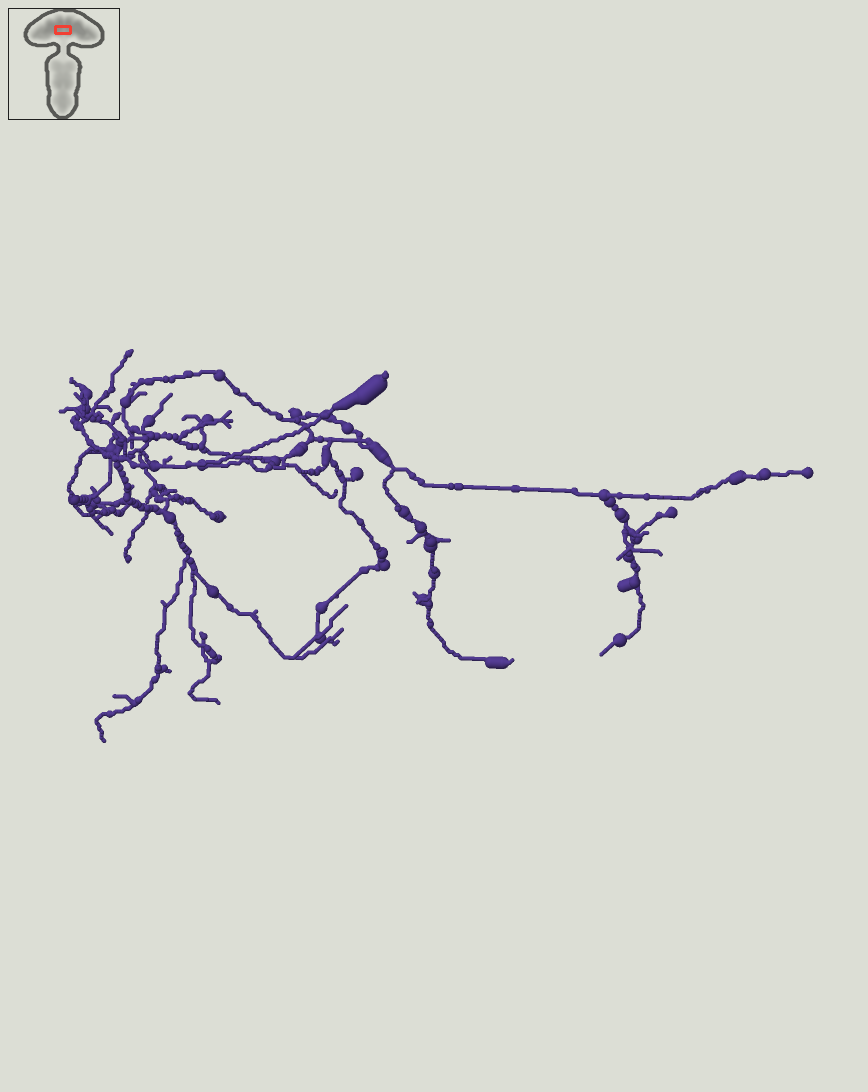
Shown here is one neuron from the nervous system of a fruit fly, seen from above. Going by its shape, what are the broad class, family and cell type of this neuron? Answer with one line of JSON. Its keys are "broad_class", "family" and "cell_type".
{"broad_class": "central-brain intrinsic neuron", "family": "hemilineage SMPp&v1_posterior", "cell_type": "CL182"}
